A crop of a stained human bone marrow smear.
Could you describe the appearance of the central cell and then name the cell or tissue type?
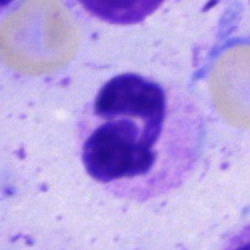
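Outline roughly round. Nucleus toward the left, leaving more cytoplasm on the right. Chromatin dense, dark purple. No vacuoles in the cytoplasm. Segmented neutrophil.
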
